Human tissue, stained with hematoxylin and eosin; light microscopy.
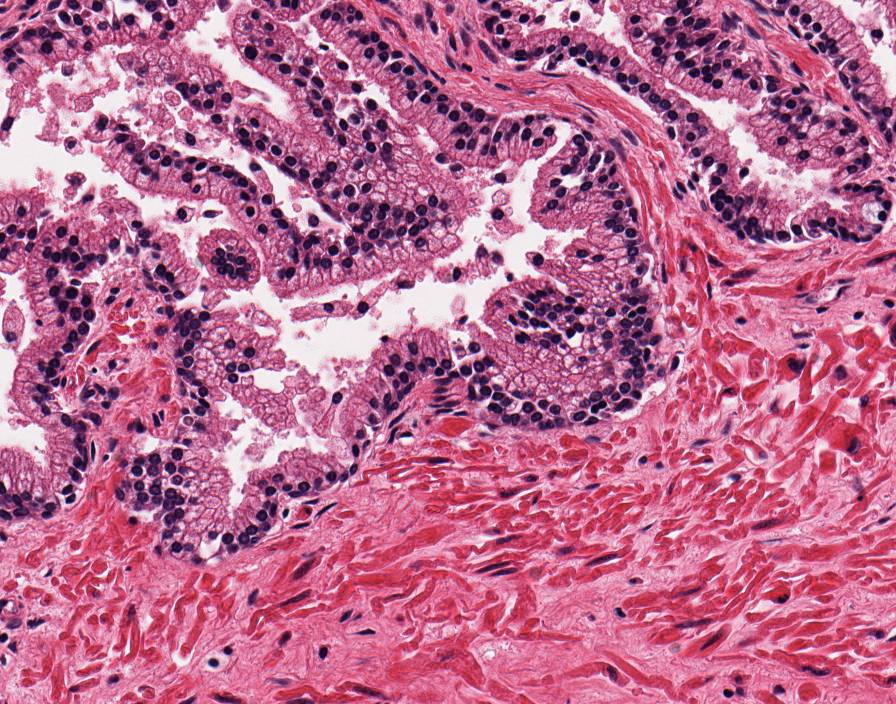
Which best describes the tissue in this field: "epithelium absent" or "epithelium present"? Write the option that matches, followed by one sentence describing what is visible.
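Epithelium present. Folded epithelium fills the upper left half of the field, and stroma fills the lower right.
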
